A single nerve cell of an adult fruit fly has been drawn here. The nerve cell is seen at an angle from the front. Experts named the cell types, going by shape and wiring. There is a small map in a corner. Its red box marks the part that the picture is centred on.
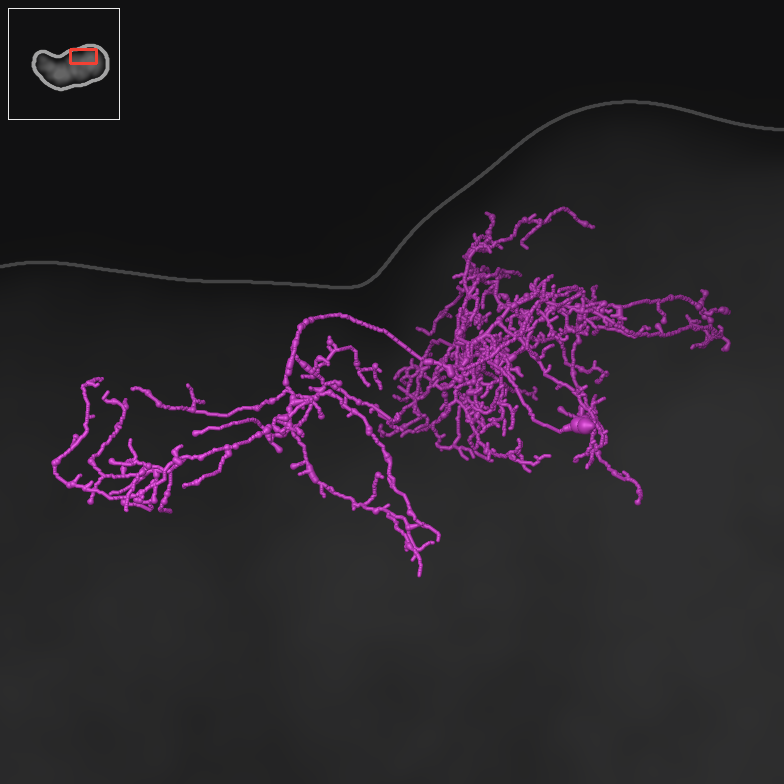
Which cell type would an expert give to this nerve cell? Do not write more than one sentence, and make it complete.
The nerve cell is typed under the name SMP084.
